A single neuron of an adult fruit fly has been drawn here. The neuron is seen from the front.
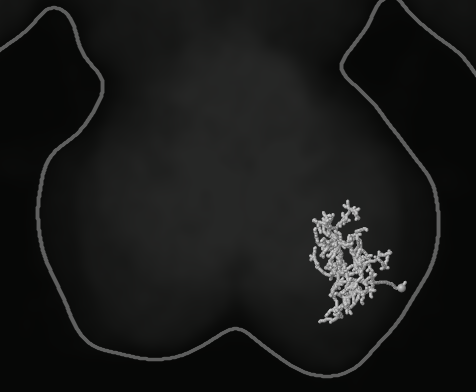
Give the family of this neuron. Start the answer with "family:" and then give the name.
family: hemilineage 20A.22A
